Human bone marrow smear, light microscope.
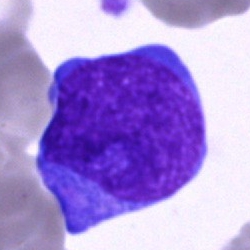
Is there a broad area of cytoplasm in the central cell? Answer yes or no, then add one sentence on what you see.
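No. The cytoplasm is scant compared with the nucleus.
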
